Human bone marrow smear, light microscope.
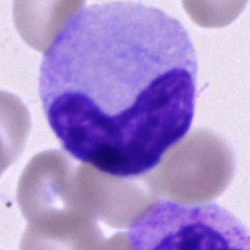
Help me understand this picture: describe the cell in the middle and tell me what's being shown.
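Look at the outline first: round and smooth. The nucleus is bent into a U with the hollow side facing up, and it sits in the lower half of the cell. There's plenty of cytoplasm, pale lilac-blue. So this one's a band neutrophil.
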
